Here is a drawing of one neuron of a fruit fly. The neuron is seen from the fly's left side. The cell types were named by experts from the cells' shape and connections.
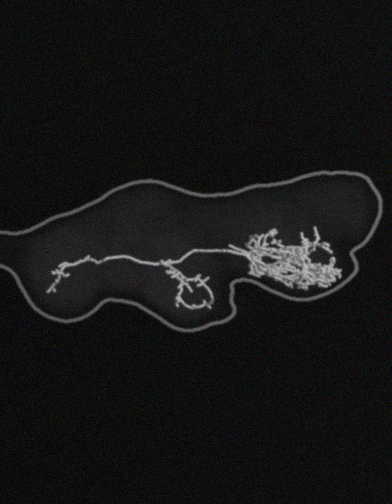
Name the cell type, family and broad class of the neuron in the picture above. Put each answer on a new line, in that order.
IN09B006
hemilineage 09B
nerve-cord intrinsic neuron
